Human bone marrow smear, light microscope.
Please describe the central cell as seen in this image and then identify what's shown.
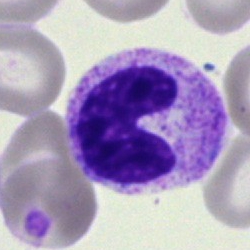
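Nucleus kidney-shaped, with a deep notch on its right side. Nucleus positioned toward the left part of the cell. Chromatin dark purple, coarsely clumped. Fine purple granules scattered throughout the cytoplasm. Central cell: band neutrophil.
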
